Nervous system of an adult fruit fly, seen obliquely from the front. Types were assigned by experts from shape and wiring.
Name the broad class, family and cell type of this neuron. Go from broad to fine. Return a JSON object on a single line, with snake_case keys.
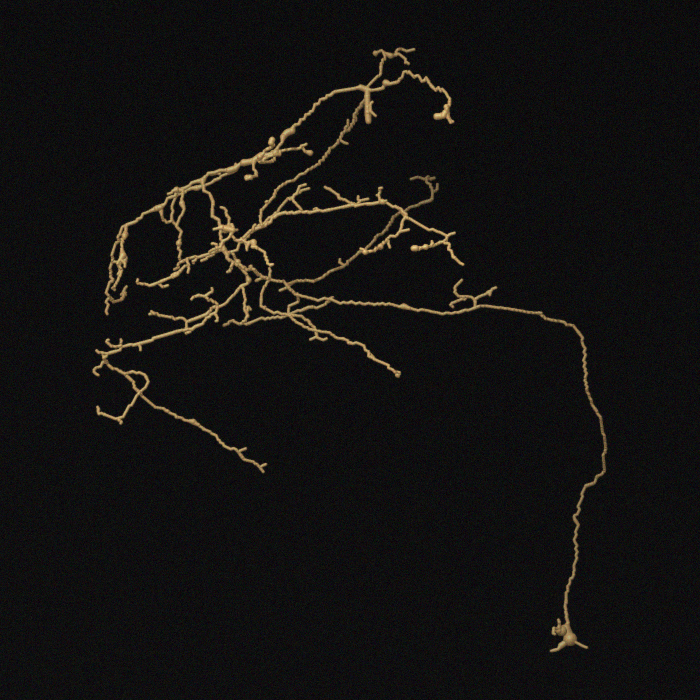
{"broad_class": "nerve-cord intrinsic neuron", "family": "hemilineage 06B", "cell_type": "IN06B066"}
